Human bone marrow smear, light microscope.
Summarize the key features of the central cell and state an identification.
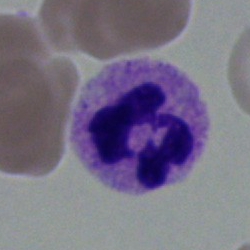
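A round, smooth outline bounds the cell. The chromatin is dense and deep purple throughout. No vacuoles are seen in the cytoplasm. The cell is a segmented neutrophil.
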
